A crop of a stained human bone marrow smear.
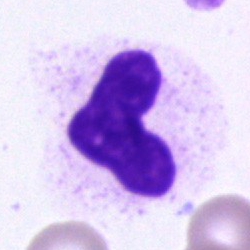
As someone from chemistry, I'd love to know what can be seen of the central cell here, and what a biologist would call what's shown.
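A deep notch on the right side of the nucleus gives it a heart-like shape. The nucleus stains a dense, dark purple throughout. A wide rim of cytoplasm surrounds it, very pale and almost colourless. It is a band neutrophil.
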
